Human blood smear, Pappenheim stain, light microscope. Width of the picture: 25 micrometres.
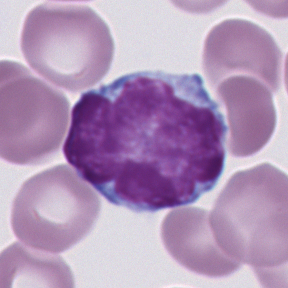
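Typical lymphocyte in a stained peripheral blood smear. Notice how the nucleus fills most of the cell, and how its outline is lobulated with several shallow notches. The chromatin is dark purple and clumped, and the cytoplasm is pale blue. The cell measures about 15 by 12 micrometres.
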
